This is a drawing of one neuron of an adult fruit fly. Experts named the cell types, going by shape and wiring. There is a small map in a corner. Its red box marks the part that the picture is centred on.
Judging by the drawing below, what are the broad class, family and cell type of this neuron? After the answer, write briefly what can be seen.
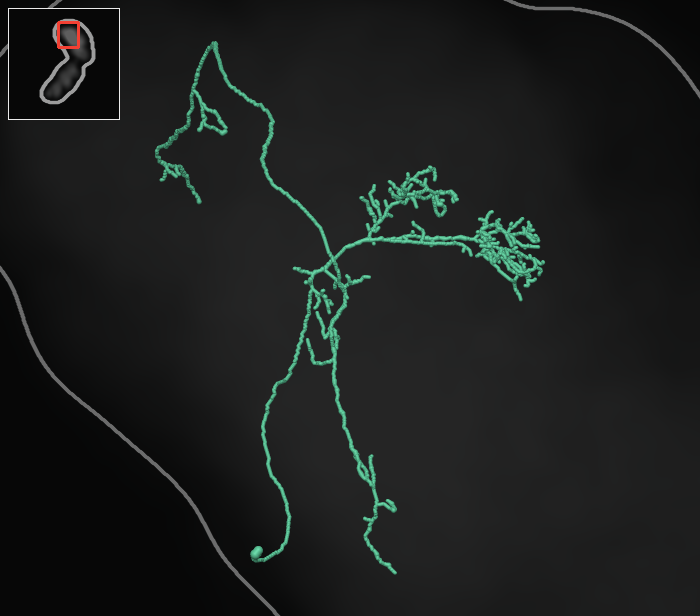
It is a central-brain intrinsic neuron. Its family is hemilineage DL1_dorsal. The cell type is MBON15-like. Dozens of branch ends can be seen. As drawn here it is taller than it is wide.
